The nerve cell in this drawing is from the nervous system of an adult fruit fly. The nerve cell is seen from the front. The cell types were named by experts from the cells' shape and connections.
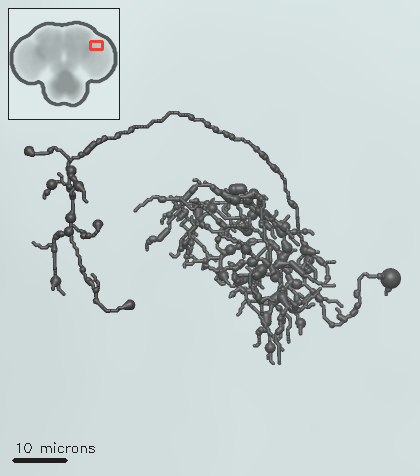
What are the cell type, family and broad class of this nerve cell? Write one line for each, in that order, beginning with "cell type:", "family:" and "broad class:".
cell type: Tlp12
family: Tlp
broad class: optic-lobe intrinsic neuron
